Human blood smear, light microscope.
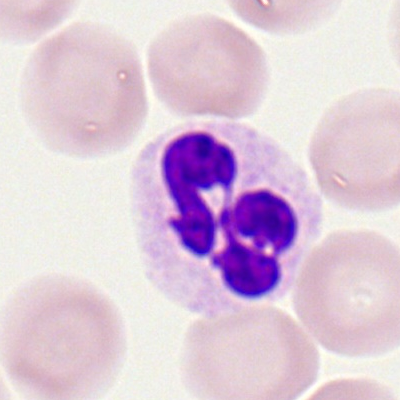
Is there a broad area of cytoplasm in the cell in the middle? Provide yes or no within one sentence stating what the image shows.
Yes, in this cell the cytoplasm is broad.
